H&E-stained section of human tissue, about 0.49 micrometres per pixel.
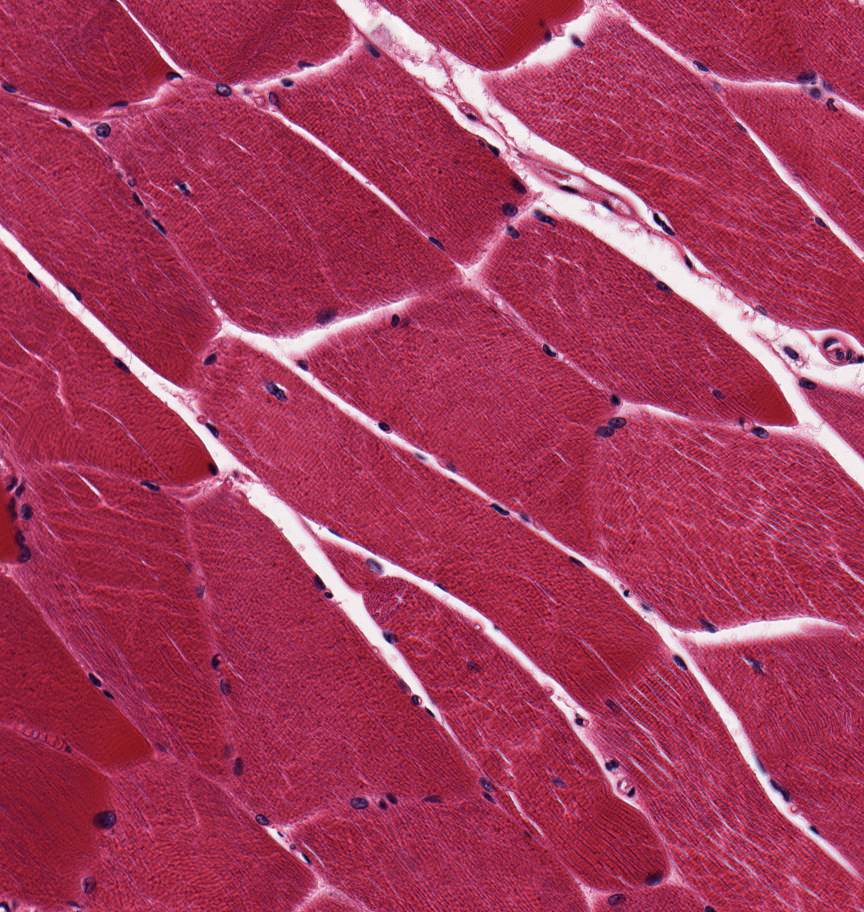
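Skeletal muscle in a haematoxylin and eosin stained section: long parallel fibres run diagonally from upper left to lower right, their cytoplasm deeply pink-red with eosin. You can make out fine cross-striations within the fibres, and the dark, flattened nuclei keep to the fibre edges rather than their centres.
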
